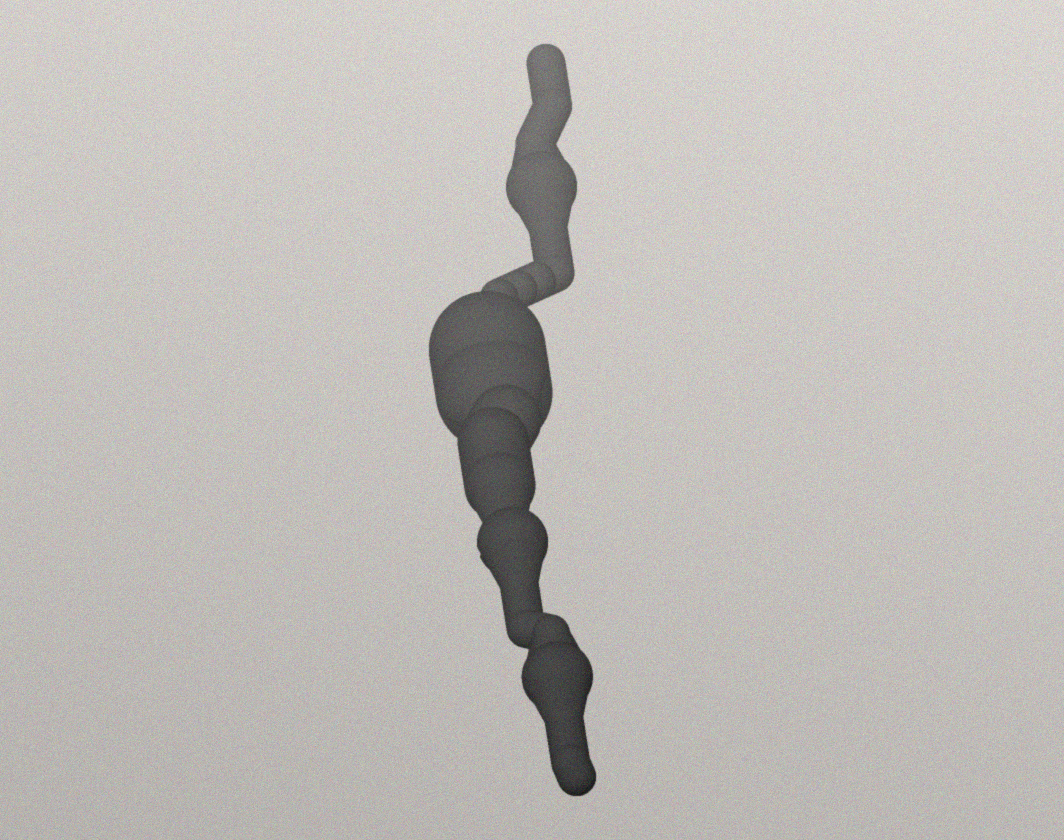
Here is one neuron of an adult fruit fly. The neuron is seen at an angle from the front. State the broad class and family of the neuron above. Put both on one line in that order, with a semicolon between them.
photoreceptor or other optic-lobe sensory neuron; class visual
